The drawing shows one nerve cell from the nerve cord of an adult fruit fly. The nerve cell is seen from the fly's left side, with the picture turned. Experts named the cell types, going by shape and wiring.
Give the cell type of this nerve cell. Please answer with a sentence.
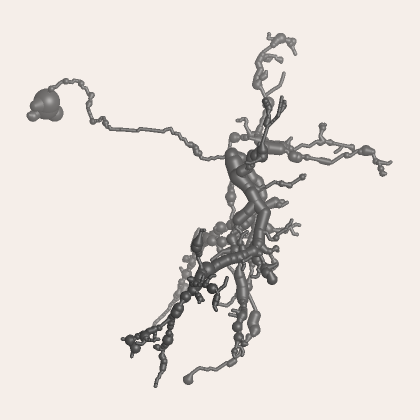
The cell type is IN00A060.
